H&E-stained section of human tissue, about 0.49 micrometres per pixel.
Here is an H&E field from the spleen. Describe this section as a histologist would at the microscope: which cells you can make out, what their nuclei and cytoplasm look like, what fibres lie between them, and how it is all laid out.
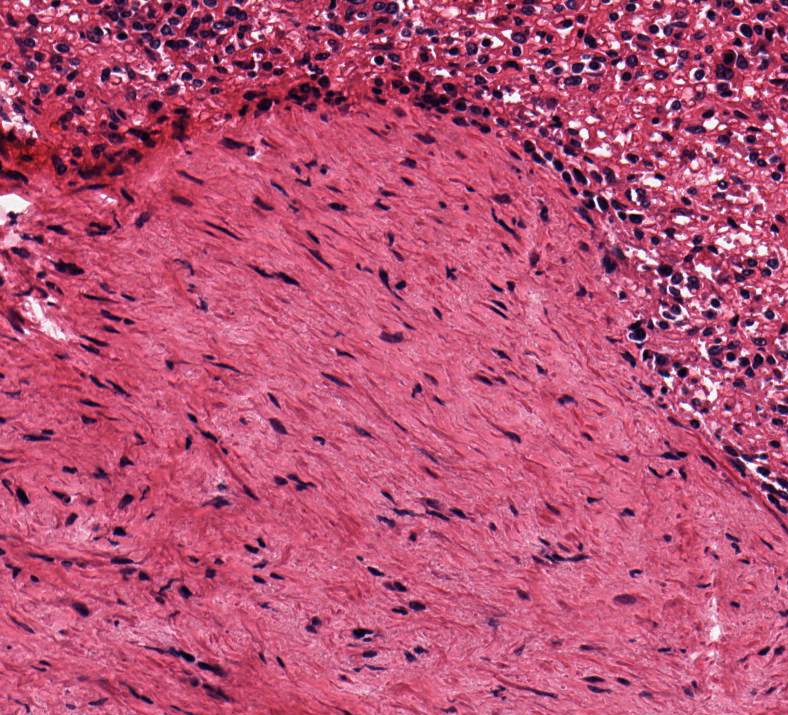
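Two areas here: broad pink fibrous tissue over the lower and left part, and a densely cellular area along the top and down the right side. The fibrous part holds sparse, scattered spindle cells with slender, dark, elongated nuclei. The cellular part is closely packed cells with round, dark nuclei in sheets, no glands. Toward the upper right, many cells have pale or clear cytoplasm with small empty spaces.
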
